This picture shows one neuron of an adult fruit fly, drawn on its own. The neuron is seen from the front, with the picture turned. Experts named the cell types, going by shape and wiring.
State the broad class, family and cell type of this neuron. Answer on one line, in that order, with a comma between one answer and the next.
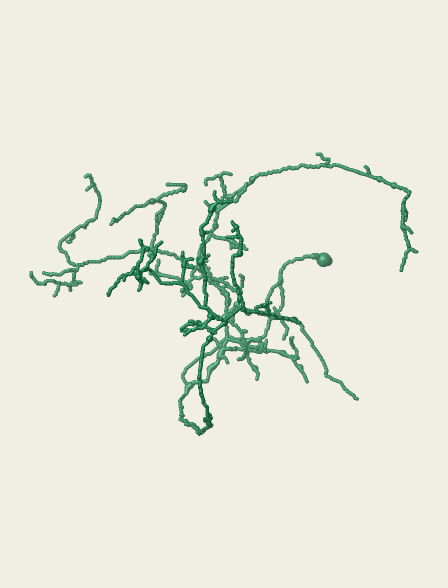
central-brain intrinsic neuron, hemilineage DL1_ventral, AOTU056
